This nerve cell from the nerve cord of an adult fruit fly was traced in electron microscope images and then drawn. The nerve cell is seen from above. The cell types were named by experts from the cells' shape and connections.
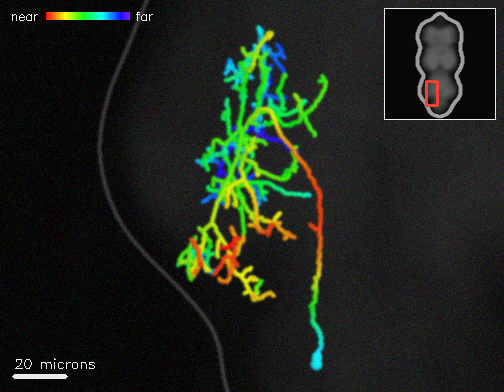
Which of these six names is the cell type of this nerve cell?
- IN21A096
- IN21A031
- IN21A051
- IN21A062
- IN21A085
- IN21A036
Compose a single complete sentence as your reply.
The cell type that fits this nerve cell is IN21A036.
